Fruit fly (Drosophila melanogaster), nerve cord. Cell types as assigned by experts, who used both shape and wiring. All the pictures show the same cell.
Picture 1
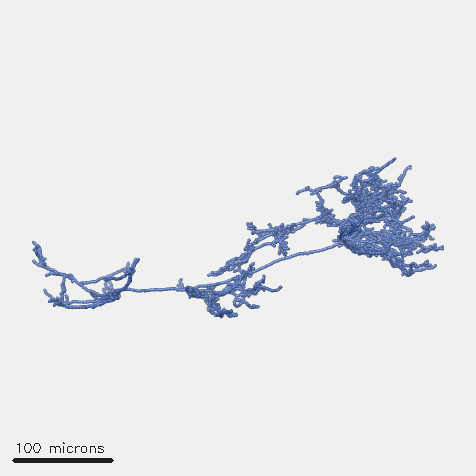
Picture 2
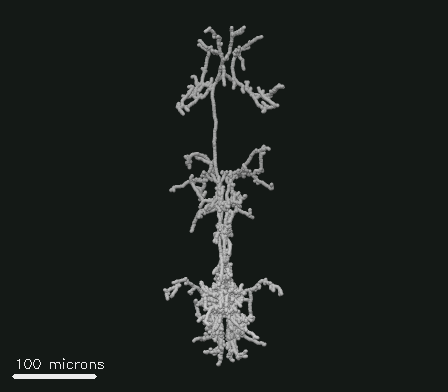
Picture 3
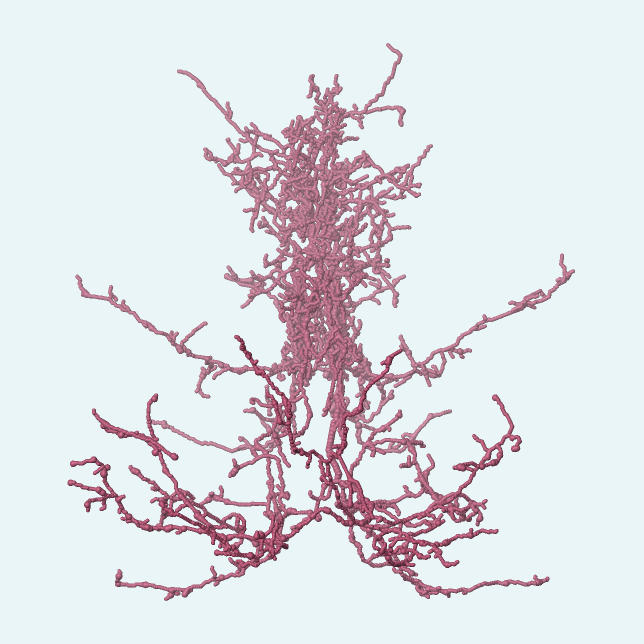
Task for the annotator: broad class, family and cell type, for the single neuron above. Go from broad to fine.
nerve-cord intrinsic neuron; hemilineage 05B; IN05B005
